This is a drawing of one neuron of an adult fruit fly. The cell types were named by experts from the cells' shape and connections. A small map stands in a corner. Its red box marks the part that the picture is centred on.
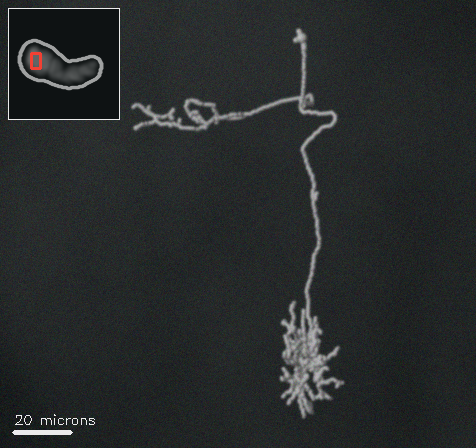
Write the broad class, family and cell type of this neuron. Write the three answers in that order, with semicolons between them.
visual projection neuron; hemilineage VPNp3; LC21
